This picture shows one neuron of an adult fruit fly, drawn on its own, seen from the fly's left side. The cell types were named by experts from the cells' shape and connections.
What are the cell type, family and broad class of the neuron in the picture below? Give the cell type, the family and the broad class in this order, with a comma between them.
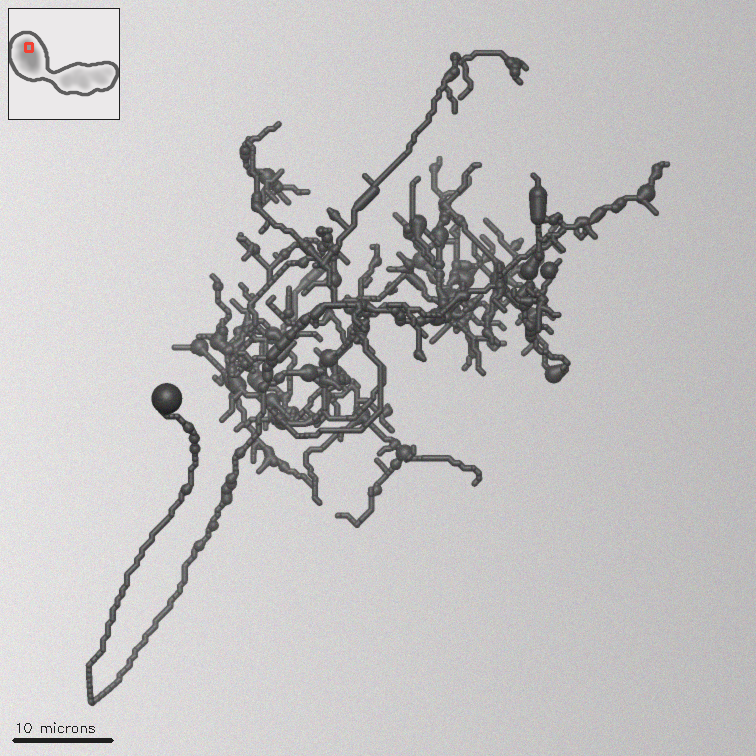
CB2678, hemilineage LHl4_dorsal, central-brain intrinsic neuron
